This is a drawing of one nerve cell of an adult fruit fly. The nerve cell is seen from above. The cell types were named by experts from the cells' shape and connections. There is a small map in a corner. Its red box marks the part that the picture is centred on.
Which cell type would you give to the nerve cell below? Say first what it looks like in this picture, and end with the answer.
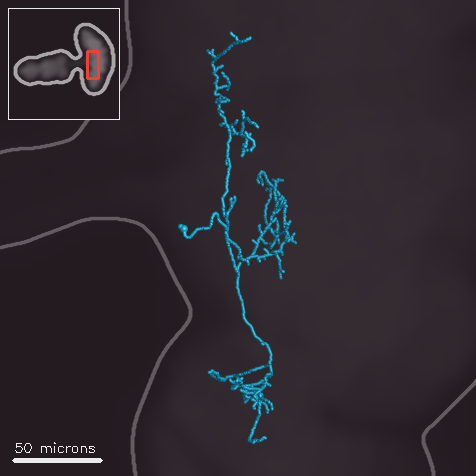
It is in the brain and does not reach the nerve cord. Its cell body lies in the middle of the picture. From top to bottom in the picture it spans about 250 microns. It is a visual projection neuron. The cell type is LoVP24.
